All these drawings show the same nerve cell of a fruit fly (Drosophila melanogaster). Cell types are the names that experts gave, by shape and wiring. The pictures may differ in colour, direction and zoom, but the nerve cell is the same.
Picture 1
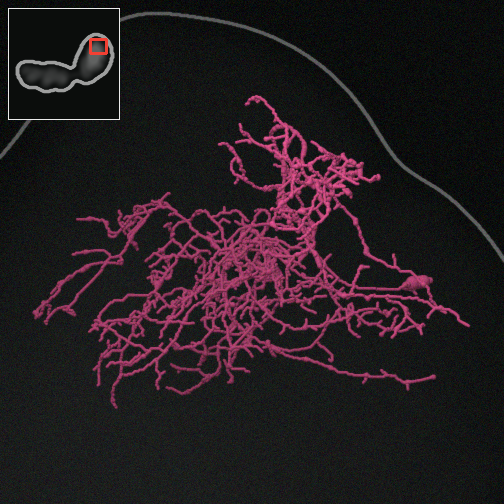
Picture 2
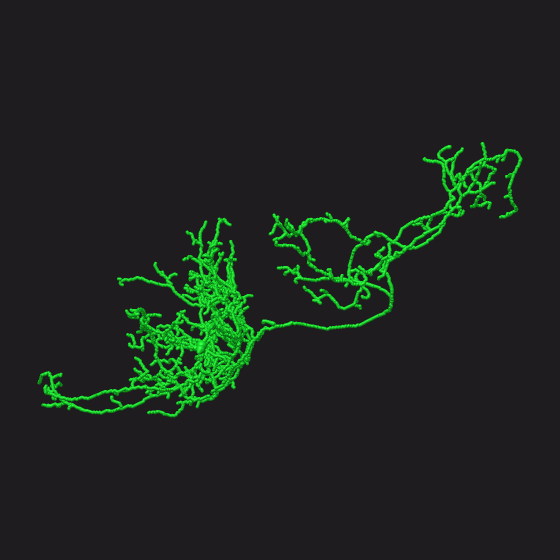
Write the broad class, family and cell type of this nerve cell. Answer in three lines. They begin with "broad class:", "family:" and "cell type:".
broad class: central-brain intrinsic neuron
family: hemilineage SMPad1
cell type: SMP084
